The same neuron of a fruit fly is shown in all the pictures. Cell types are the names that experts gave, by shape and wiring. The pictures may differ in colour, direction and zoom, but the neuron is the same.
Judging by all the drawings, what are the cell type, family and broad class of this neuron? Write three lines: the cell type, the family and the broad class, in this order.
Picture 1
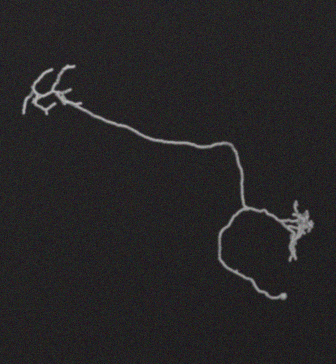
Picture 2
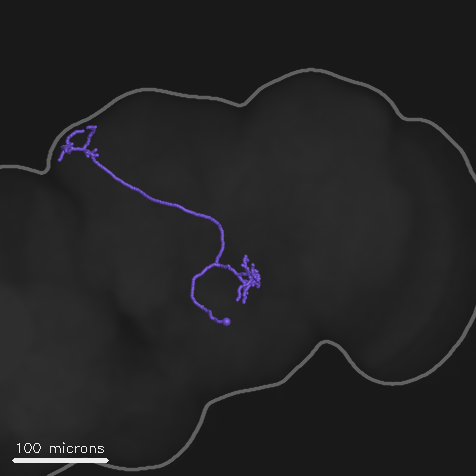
CB2589
hemilineage ALv1
central-brain intrinsic neuron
